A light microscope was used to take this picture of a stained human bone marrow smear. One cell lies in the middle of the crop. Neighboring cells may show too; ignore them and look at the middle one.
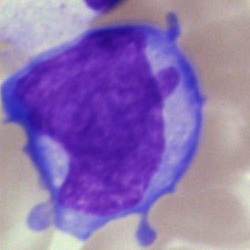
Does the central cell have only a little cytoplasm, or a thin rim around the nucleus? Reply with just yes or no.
Yes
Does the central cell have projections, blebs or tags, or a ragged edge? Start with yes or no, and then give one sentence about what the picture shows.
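Yes. Small rounded knob-like blebs project from the cell surface, two of them along the lower edge.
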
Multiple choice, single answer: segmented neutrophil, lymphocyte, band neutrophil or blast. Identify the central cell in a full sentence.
Framed in the middle of the crop is a blast.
